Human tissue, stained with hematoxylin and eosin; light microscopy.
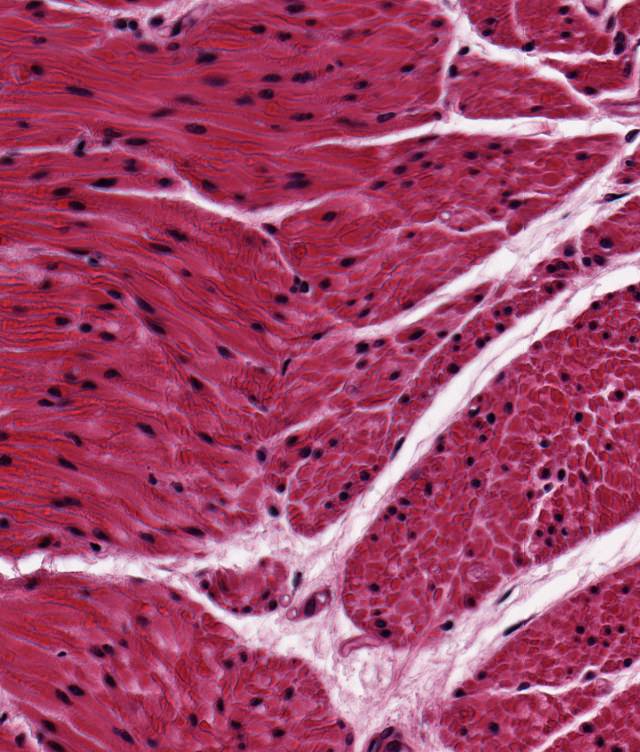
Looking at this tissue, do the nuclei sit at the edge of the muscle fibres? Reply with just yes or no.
No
